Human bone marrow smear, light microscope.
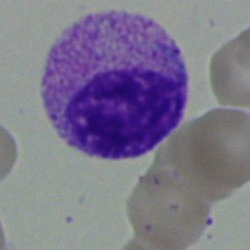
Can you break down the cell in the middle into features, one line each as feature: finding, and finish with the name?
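Contour: round and smooth
Nuclear position: eccentric, in the lower part of the cell
Nucleoli: no distinct ones visible
Cytoplasm: filled throughout with fine purple granules
Cell type: myelocyte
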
